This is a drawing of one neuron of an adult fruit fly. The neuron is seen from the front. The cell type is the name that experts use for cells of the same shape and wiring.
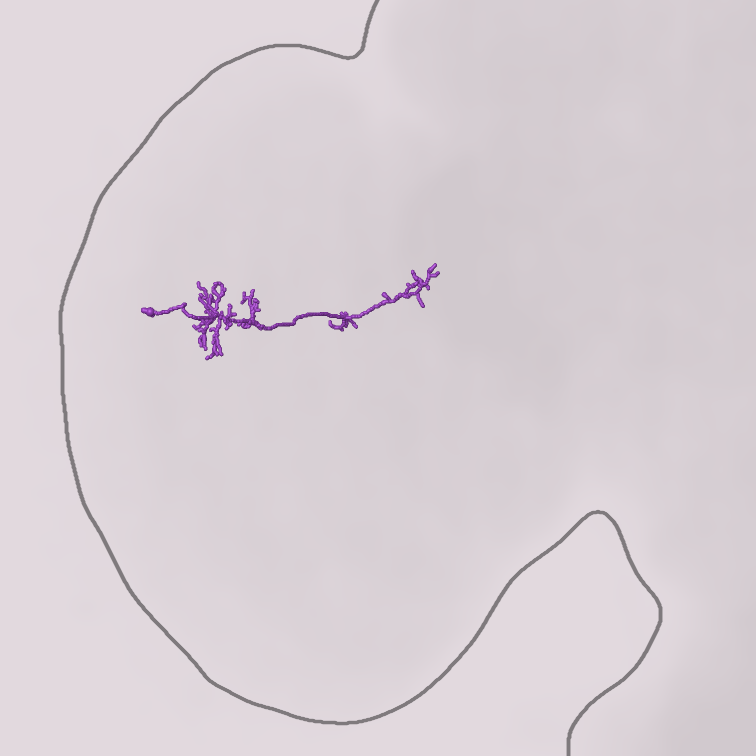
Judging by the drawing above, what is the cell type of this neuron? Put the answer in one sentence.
The cell type is TmY13.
